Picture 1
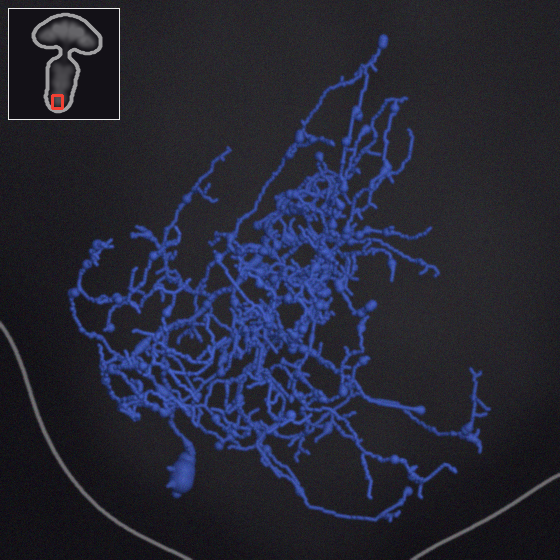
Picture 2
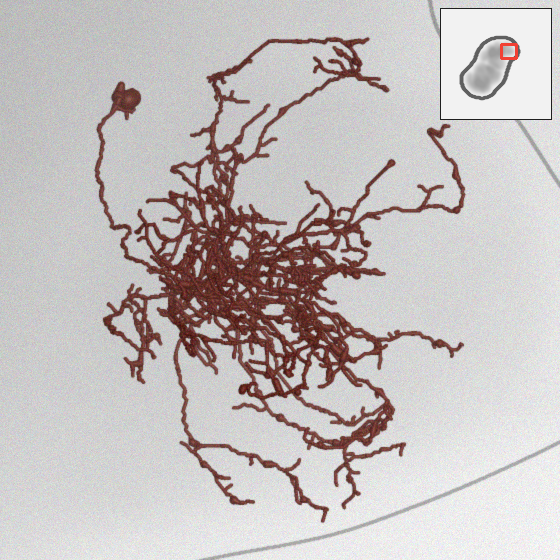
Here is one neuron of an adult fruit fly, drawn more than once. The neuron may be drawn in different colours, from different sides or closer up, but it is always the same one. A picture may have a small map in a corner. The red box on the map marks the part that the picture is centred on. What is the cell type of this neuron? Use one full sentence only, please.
Under the cell type IN00A027 falls this neuron.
